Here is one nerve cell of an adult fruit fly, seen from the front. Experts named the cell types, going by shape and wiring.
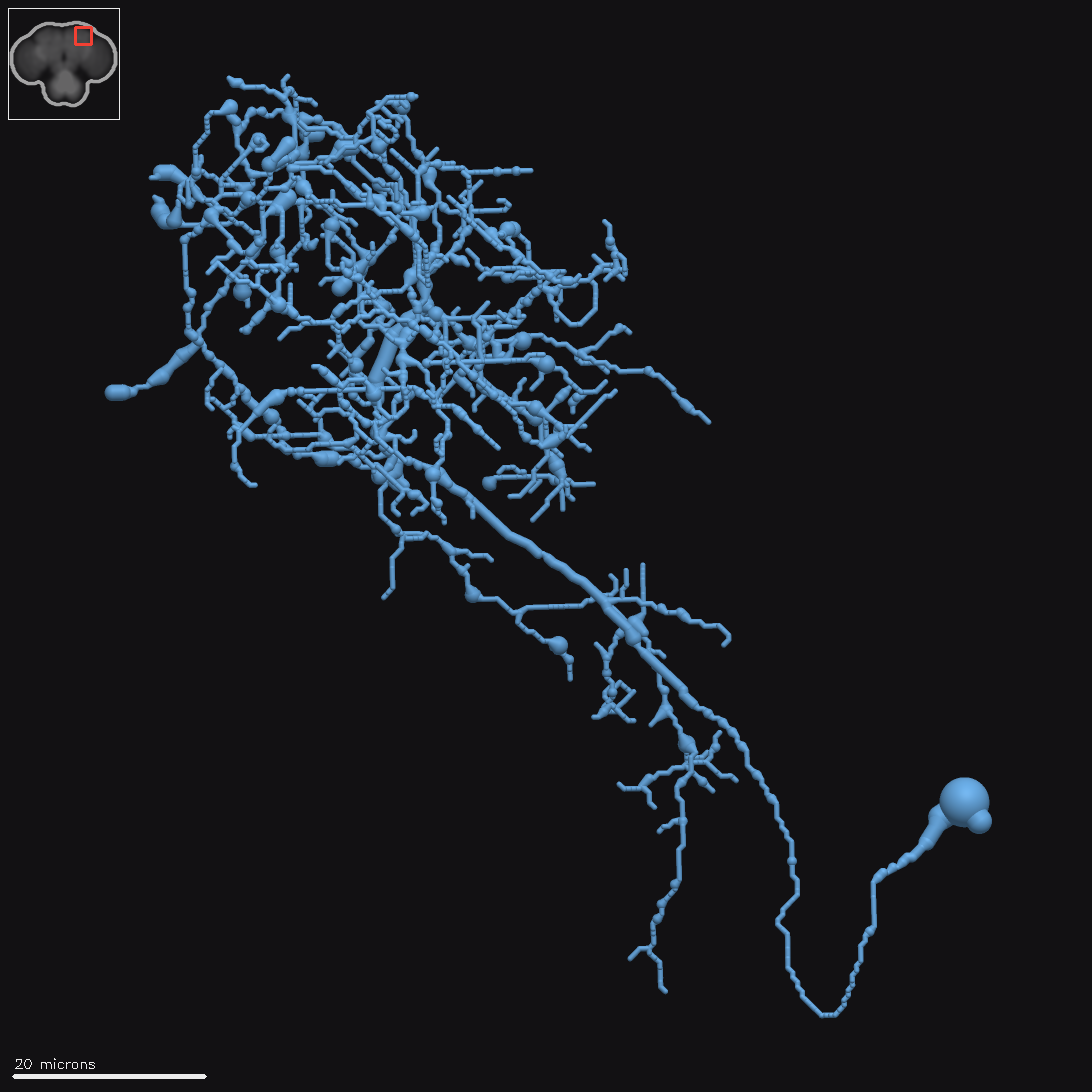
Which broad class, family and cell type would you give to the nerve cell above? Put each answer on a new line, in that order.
central-brain intrinsic neuron
hemilineage SLPal3_and_SLPal4_dorsal
CB2232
